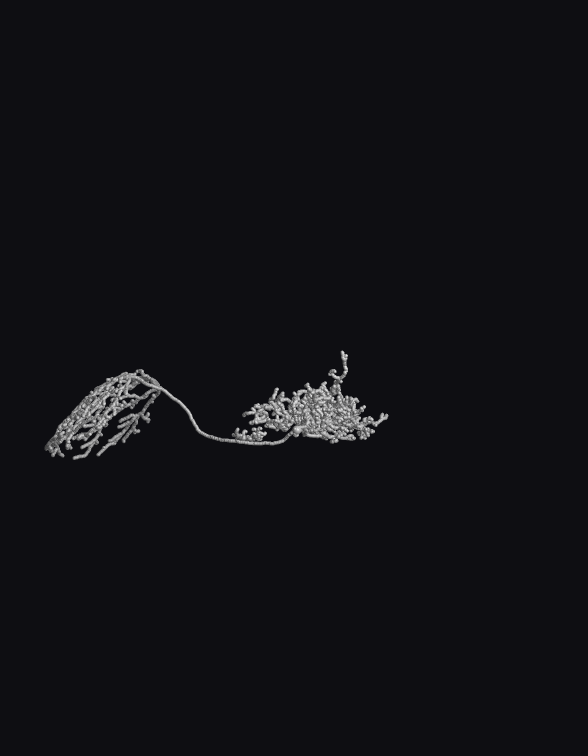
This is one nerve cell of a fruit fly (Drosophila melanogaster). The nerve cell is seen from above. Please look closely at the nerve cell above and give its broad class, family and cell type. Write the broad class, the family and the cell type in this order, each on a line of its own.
visual centrifugal neuron
hemilineage DM1_posterior
MeVC2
